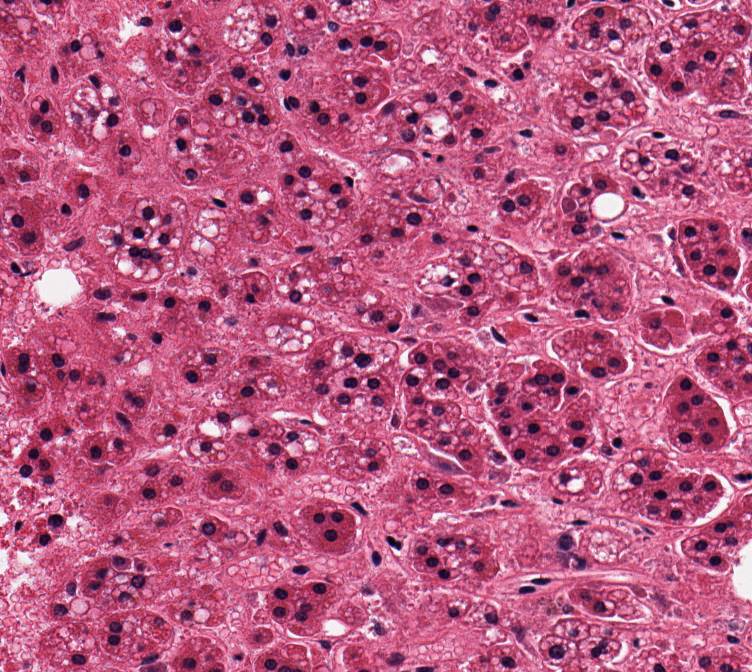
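Adrenal gland, haematoxylin and eosin. Most nests hold several clustered nuclei, and the pink cytoplasm contains many small clear vacuoles. Thin strands between the nests carry scattered spindle-shaped nuclei. No glandular lumens are present in the field.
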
